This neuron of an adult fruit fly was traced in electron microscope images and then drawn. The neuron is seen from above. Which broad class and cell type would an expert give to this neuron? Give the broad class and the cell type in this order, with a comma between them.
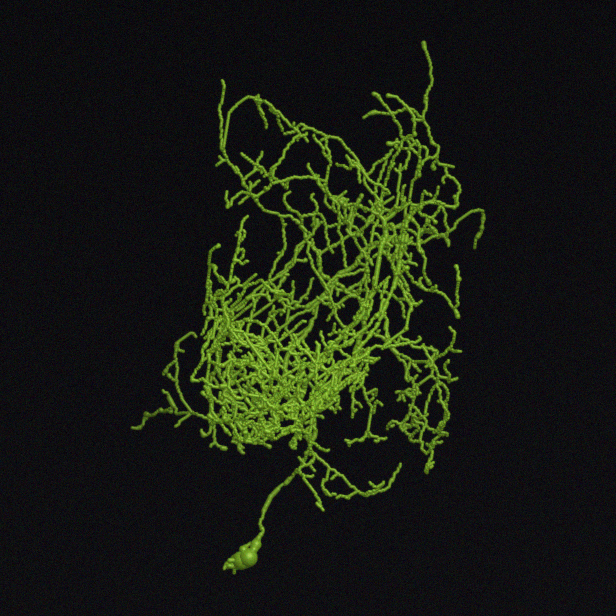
central-brain intrinsic neuron, SLP230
